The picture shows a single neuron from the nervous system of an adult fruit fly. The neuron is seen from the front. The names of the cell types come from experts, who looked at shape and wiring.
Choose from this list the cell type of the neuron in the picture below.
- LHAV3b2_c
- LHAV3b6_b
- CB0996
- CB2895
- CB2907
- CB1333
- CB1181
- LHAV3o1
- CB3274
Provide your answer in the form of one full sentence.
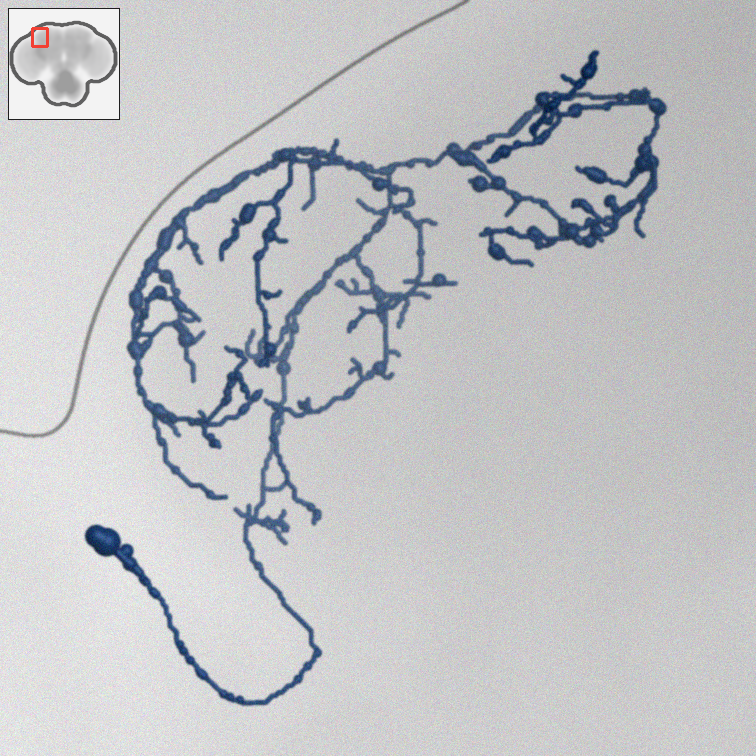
The neuron has CB0996 as its cell type.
